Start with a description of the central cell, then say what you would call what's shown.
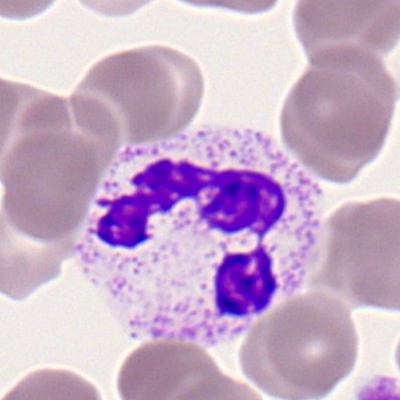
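Outline first: roughly round. Nucleus next: split into separate lobes. Of these, the lowest lobe, at the lower right, is joined to the rest of the nucleus by a thin strand. Chromatin last: dark purple and coarsely clumped. Conclusion: segmented neutrophil.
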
